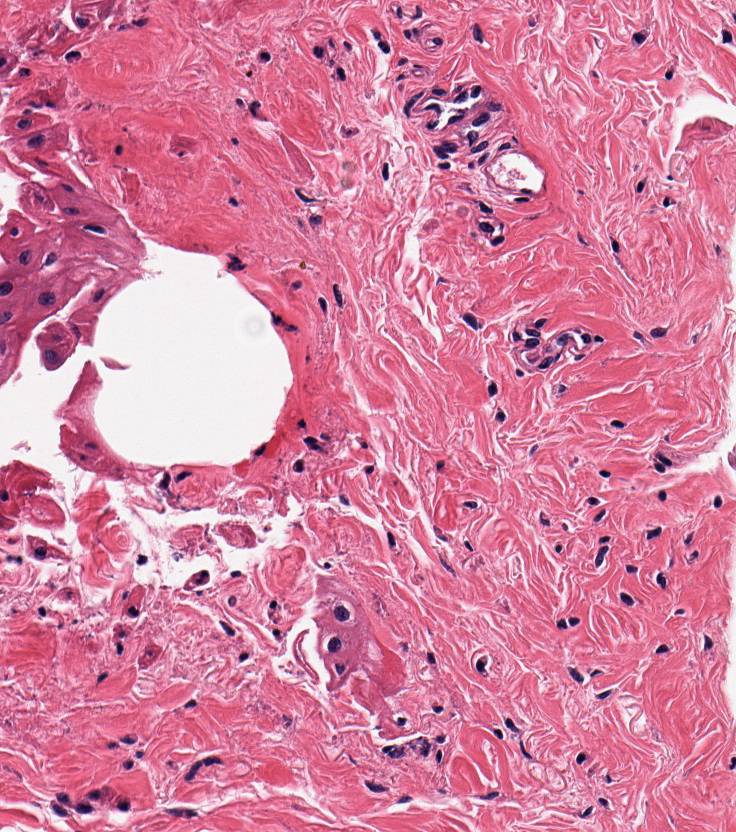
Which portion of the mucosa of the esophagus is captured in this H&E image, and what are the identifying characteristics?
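Answer: loose connective tissue. Collagen bundles wavy, interlacing in varied directions, not parallel.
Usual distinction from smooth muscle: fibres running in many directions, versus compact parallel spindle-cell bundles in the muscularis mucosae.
Small dark spindle-to-oval nuclei sparse between bundles. Small thin-walled vessels with clustered dark endothelial nuclei in upper centre and right middle.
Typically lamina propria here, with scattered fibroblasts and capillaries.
Most of the field: dense, deeply pink collagenous stroma.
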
